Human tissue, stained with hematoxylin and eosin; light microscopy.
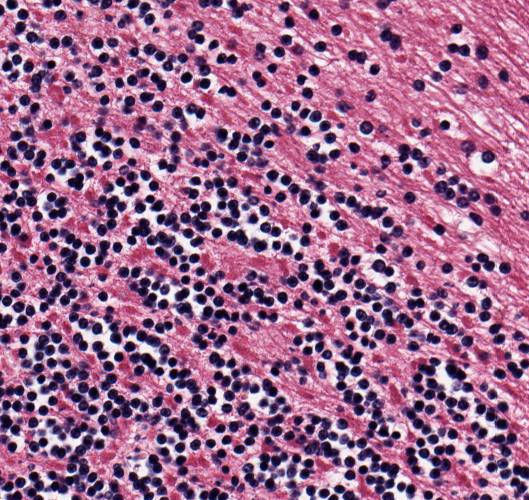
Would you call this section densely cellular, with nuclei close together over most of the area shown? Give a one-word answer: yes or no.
Yes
